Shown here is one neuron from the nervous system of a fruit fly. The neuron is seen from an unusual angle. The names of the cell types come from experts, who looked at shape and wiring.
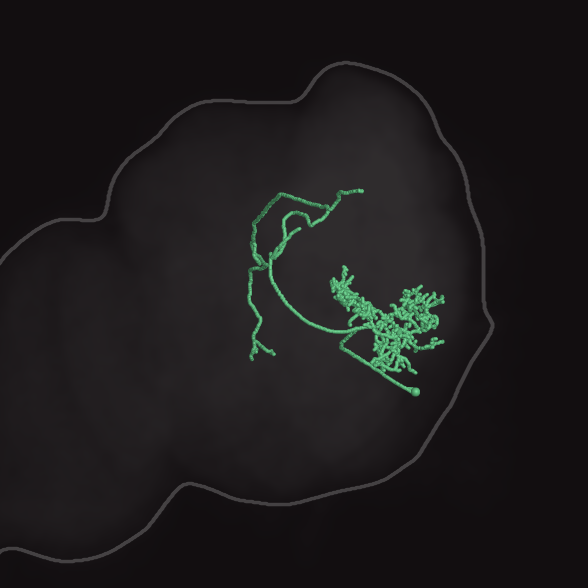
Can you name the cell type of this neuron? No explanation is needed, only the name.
AVLP452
